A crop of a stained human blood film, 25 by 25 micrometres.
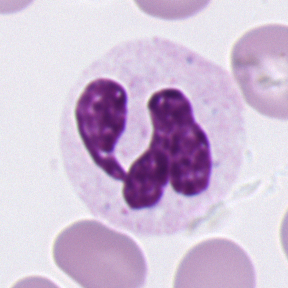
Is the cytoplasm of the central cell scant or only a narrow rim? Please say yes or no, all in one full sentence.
No, the cell holds plenty of cytoplasm around the nucleus.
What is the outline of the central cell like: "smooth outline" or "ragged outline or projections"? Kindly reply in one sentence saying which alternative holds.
What bounds the cell is a smooth, even outline.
